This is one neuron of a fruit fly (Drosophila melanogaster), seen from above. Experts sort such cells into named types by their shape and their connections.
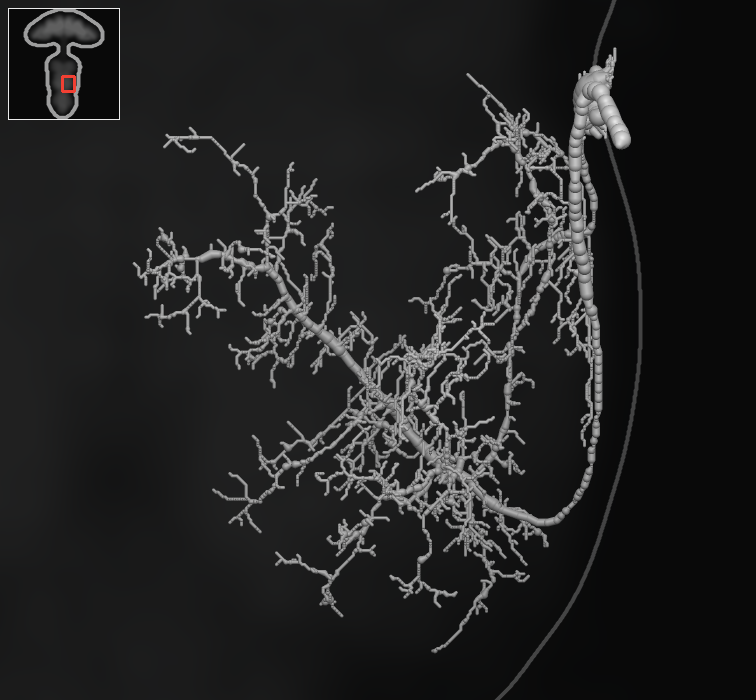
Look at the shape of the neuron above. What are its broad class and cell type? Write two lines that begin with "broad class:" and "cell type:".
broad class: motor neuron of the nerve cord
cell type: STTMm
